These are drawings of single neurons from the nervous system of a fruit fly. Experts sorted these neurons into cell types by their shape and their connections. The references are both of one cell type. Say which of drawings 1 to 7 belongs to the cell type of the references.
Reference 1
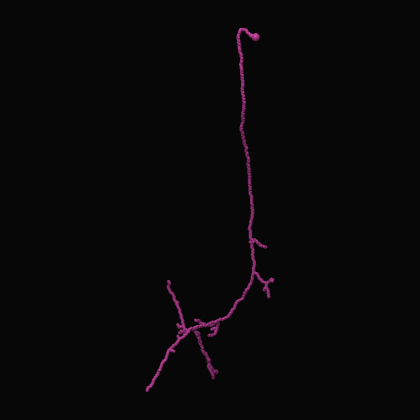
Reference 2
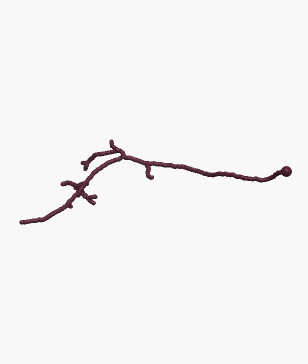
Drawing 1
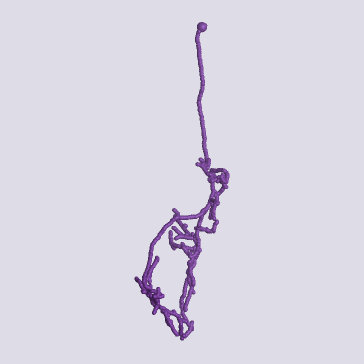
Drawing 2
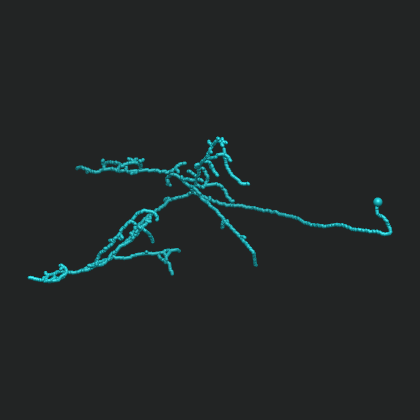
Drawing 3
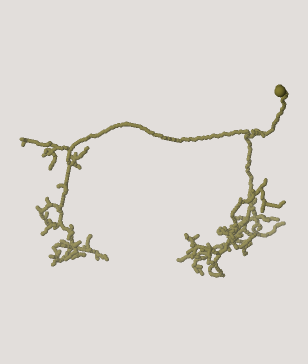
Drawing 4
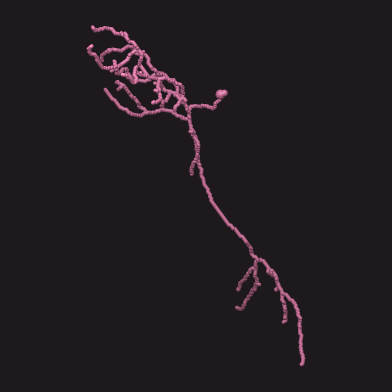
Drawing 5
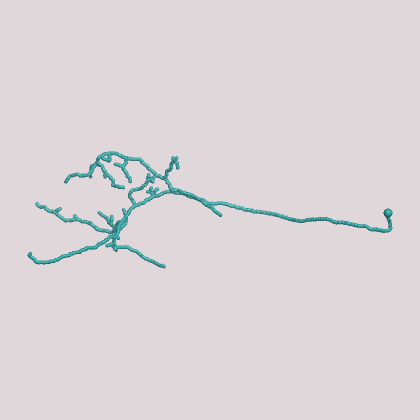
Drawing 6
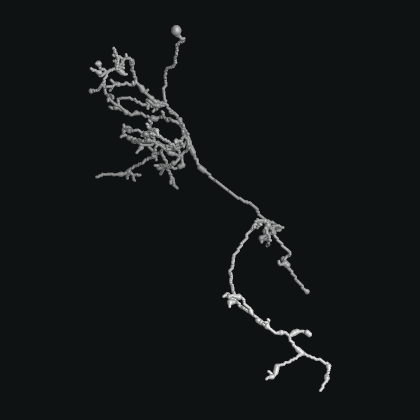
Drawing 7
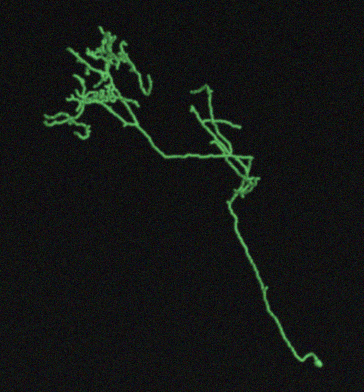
5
